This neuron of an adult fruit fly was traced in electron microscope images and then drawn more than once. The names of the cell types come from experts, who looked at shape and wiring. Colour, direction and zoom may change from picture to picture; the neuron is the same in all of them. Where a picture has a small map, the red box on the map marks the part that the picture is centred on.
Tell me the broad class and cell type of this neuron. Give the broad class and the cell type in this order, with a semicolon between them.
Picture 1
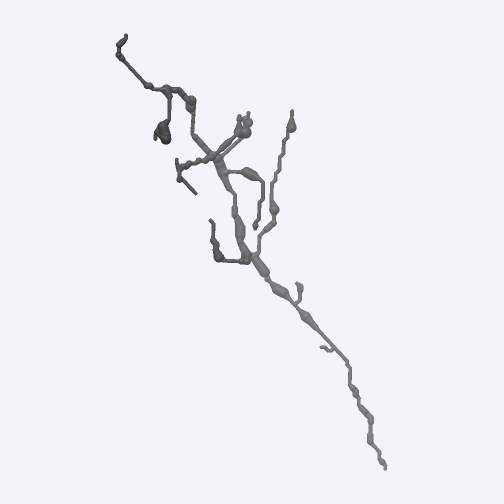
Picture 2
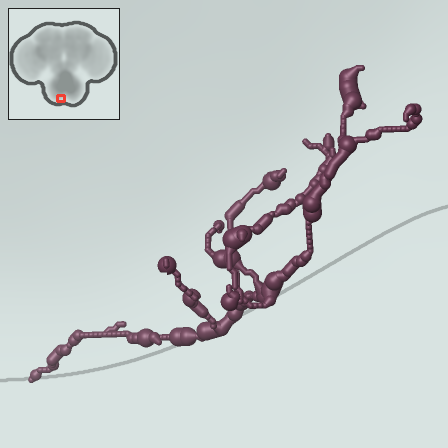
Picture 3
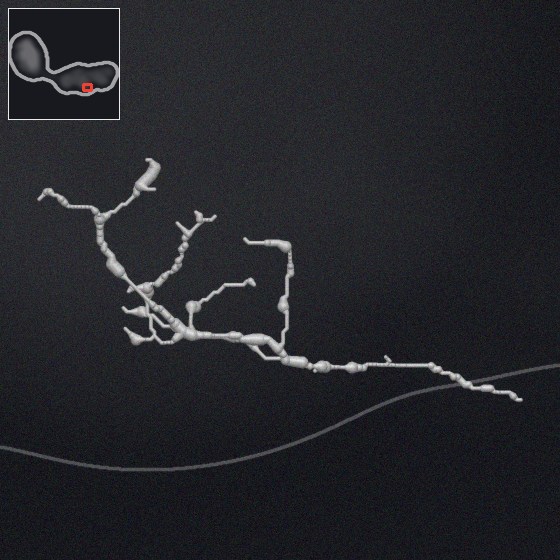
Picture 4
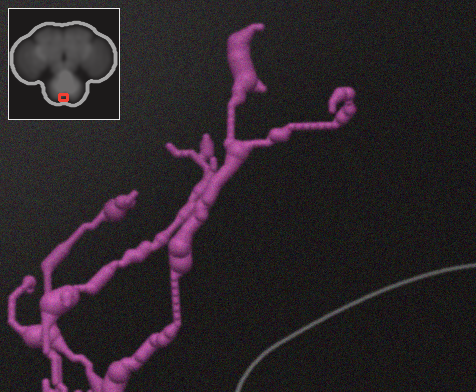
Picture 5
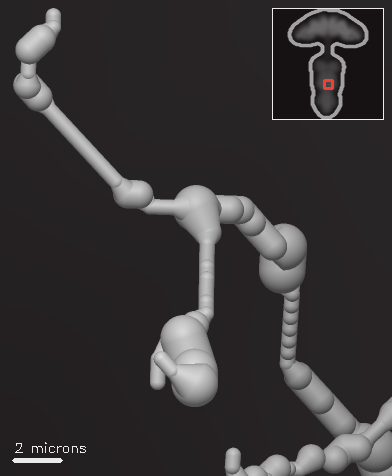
sensory neuron entering the nerve cord; SNxx33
